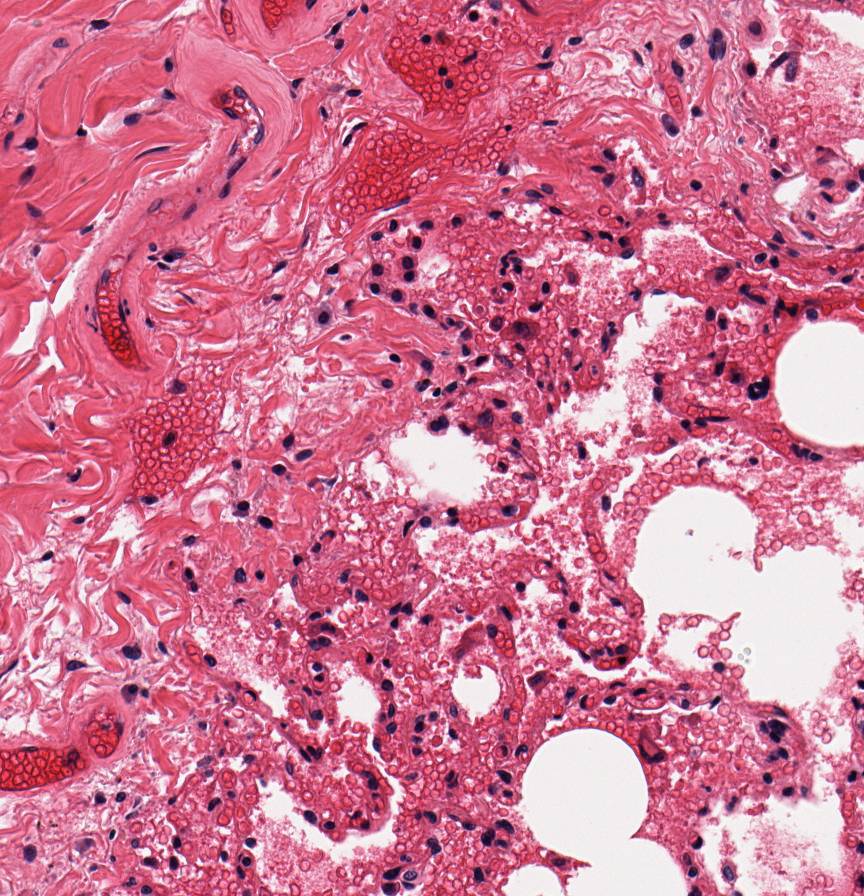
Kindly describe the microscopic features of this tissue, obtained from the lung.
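First, layout: dense collagenous tissue in the upper left, a crowded vascular area in the right and lower parts. Second, collagen: thick, wavy, strongly eosinophilic bundles. Third, the vascular area has numerous small capillary-sized channels crowded with red blood cells. Last, pale spaces between channels, centre and right, hold loose pink granular material and scattered red cells.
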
